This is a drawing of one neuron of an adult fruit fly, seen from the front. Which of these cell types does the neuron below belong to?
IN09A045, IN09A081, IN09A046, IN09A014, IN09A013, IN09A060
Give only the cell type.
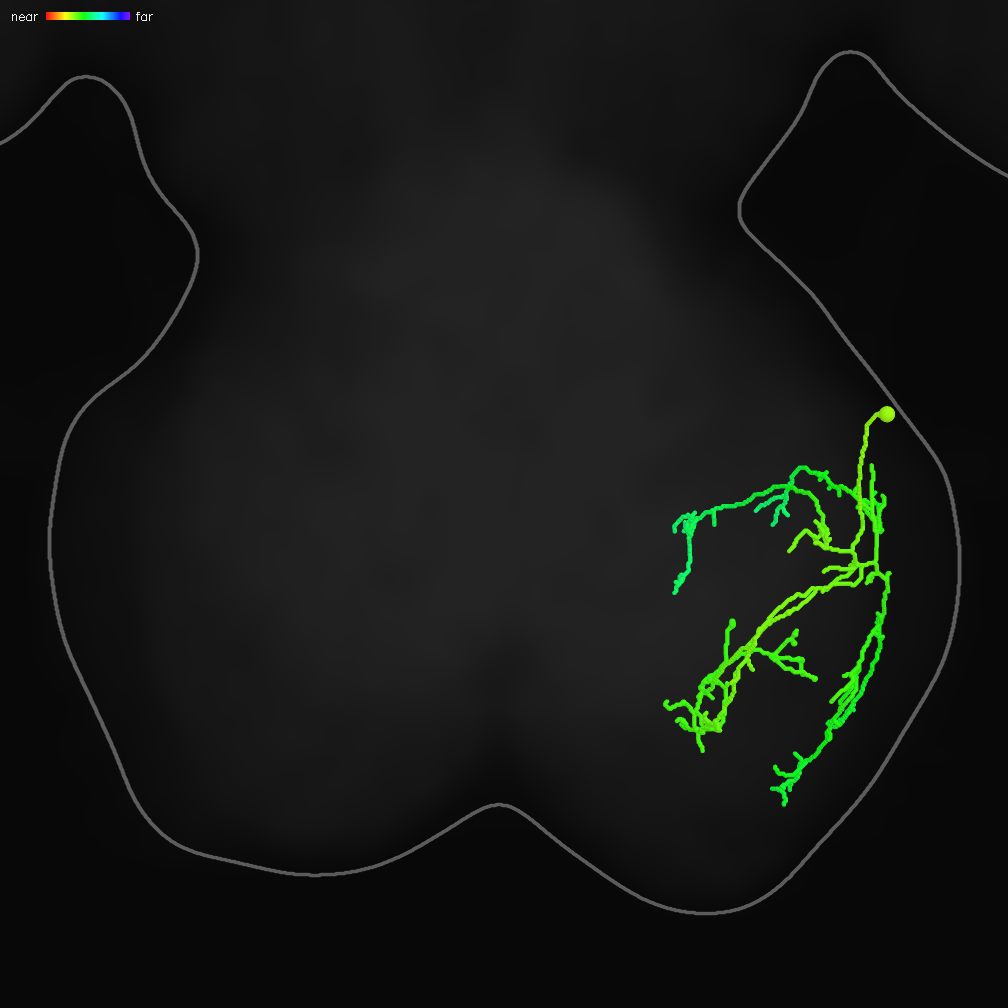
IN09A081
